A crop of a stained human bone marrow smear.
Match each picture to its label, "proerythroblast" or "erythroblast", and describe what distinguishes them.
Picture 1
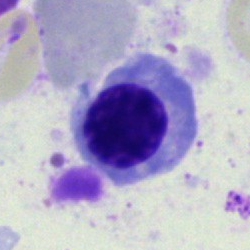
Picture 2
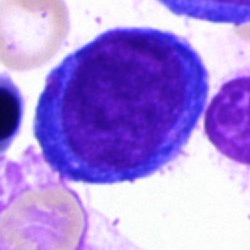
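As I read them, picture 1 holds the erythroblast and picture 2 the proerythroblast. I'd start with the chromatin: dark purple and coarsely clumped in the erythroblast, but finely stippled and evenly spread, without coarse dark clumps, in the proerythroblast. Then the cytoplasm: the erythroblast's is blue, whereas the proerythroblast's forms a deep blue rim all the way around the nucleus.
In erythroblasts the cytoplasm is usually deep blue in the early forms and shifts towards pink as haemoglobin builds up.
The layout differs too, it seems: in the erythroblast the nucleus lies off-centre toward the lower left and the cytoplasm rim is widest on the upper right, while in the proerythroblast the rim is wider on the left than on the right. The outlines are close but not the same: roughly round with a few blunt angles in the erythroblast, round to slightly oval with a smooth edge in the proerythroblast. Neither shows granules in its cytoplasm.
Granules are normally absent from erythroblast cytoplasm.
Pale red cells lie near the upper left and lower left of the proerythroblast.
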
